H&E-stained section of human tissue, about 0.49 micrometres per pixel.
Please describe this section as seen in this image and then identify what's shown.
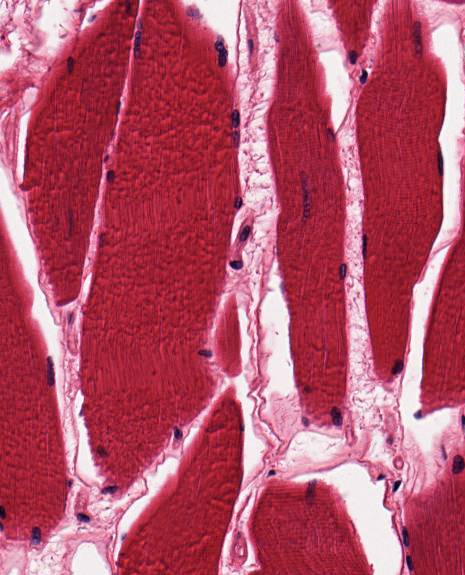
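Running roughly top to bottom, long, broad muscle fibres lie side by side. Their cytoplasm stains a deep, intense red. Flattened dark nuclei sit at the fibre edges; individual fibres carry several, spaced along their margins. This is skeletal muscle.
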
